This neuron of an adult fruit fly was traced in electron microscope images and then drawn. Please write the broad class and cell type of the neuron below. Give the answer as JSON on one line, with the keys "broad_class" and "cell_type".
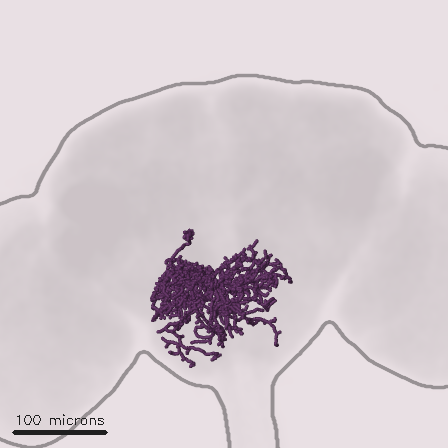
{"broad_class": "central-brain intrinsic neuron", "cell_type": "GNG014"}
